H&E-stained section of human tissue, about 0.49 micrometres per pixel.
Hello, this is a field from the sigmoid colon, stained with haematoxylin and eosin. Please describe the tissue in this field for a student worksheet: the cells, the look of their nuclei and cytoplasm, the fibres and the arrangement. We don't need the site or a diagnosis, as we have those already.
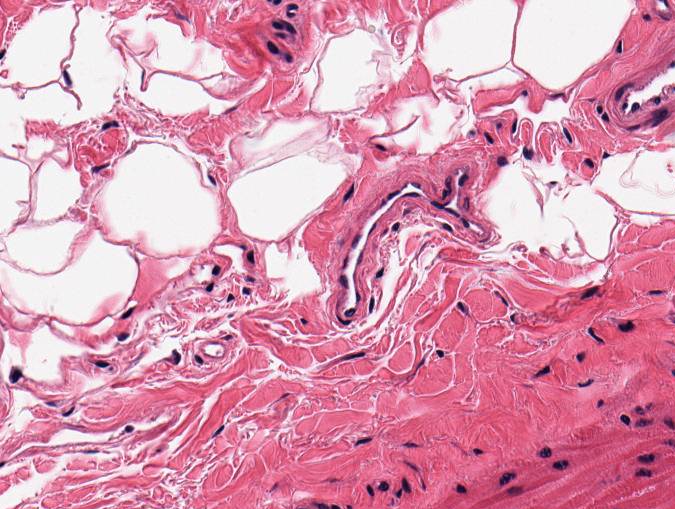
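Fat cells, large, clear and polygonal, fill the upper half and left side. Each is an empty space bounded by thin pink membrane, with only occasional flattened nuclei at its edges. Between the fat and the lower right lie wavy pink collagen bundles with scattered spindle-shaped nuclei. The lower right corner holds a band of dense, evenly eosinophilic tissue with elongated dark nuclei.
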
